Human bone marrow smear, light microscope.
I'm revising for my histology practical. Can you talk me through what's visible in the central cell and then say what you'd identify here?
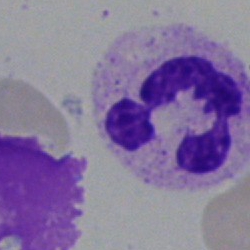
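Going through it in order, the cell outline is round. The nucleus is divided into lobes joined by narrow strands, and it curves around a pale area near the middle of the cell. Its chromatin is dark purple and coarsely clumped. This one is named a segmented neutrophil.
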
